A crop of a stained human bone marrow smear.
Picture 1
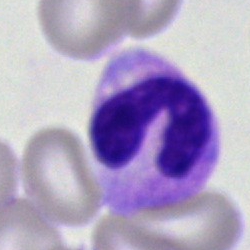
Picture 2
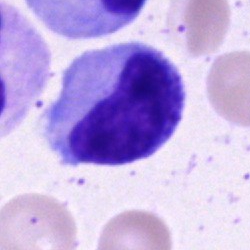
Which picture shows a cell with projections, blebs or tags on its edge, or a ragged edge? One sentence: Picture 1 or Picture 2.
The edge of the cell in picture 2 is rough.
